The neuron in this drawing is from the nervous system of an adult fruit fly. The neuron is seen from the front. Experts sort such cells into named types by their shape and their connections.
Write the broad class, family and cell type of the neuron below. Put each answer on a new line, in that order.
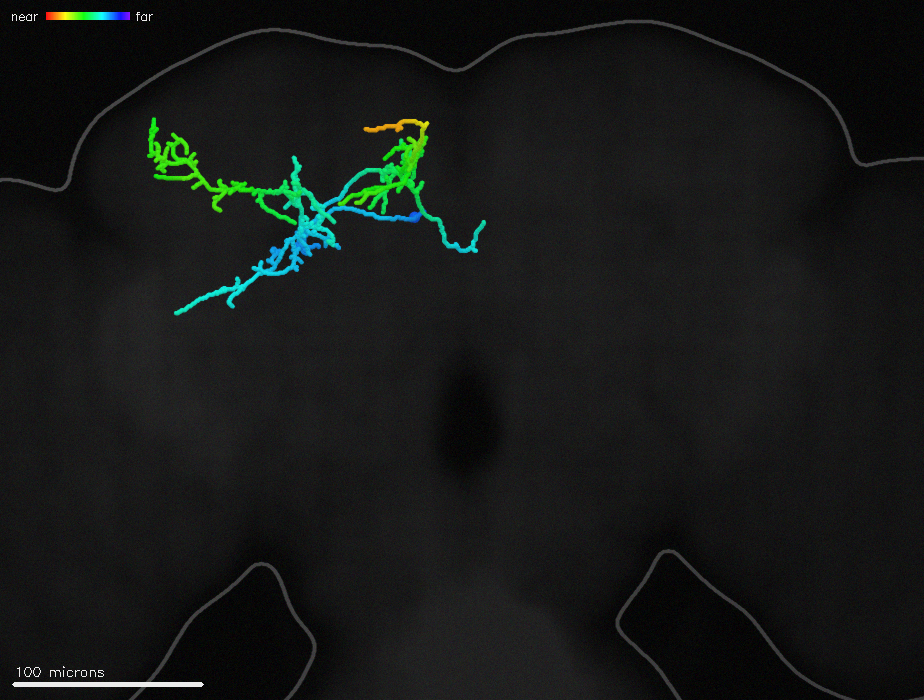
central-brain intrinsic neuron
hemilineage DM3_dorso_lateral
CB1403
